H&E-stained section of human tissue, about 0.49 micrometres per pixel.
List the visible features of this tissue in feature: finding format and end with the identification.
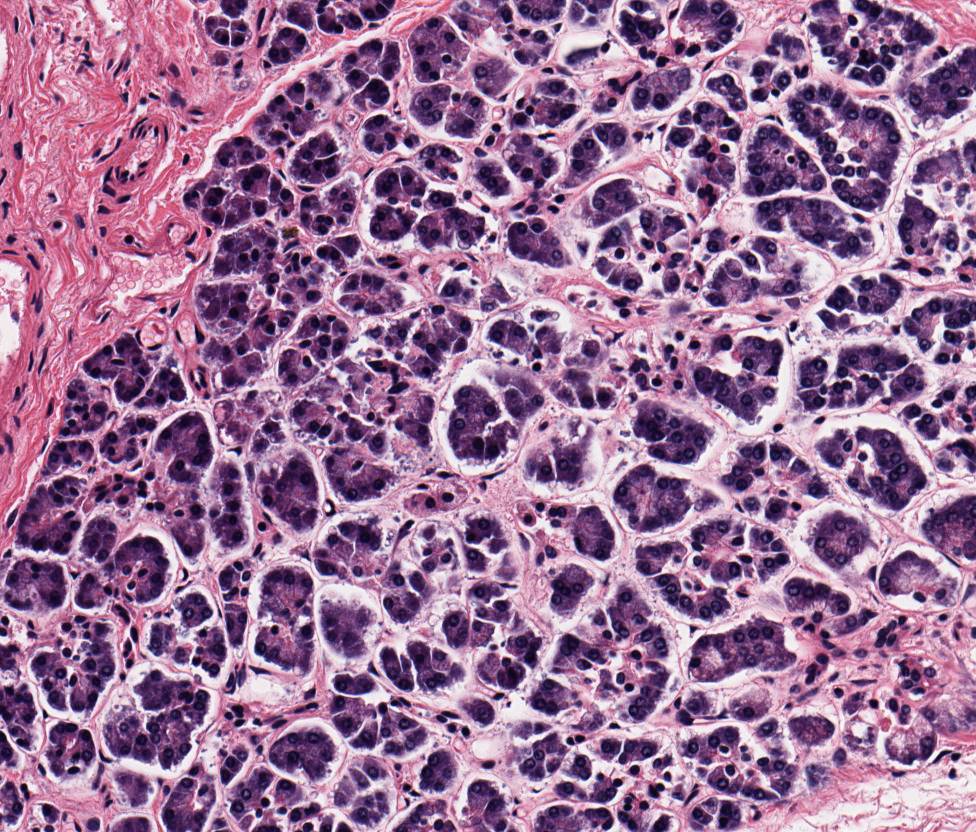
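Acini: closely packed, filling nearly everything but the upper left corner
Nuclei: round and dark in the acinar cells
Cytoplasm: notice it is paler and more granular toward the centre of many acini than at the periphery
Separation: thin pink strands of connective tissue, with scattered small dark nuclei, between acini
Tissue: pancreas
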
